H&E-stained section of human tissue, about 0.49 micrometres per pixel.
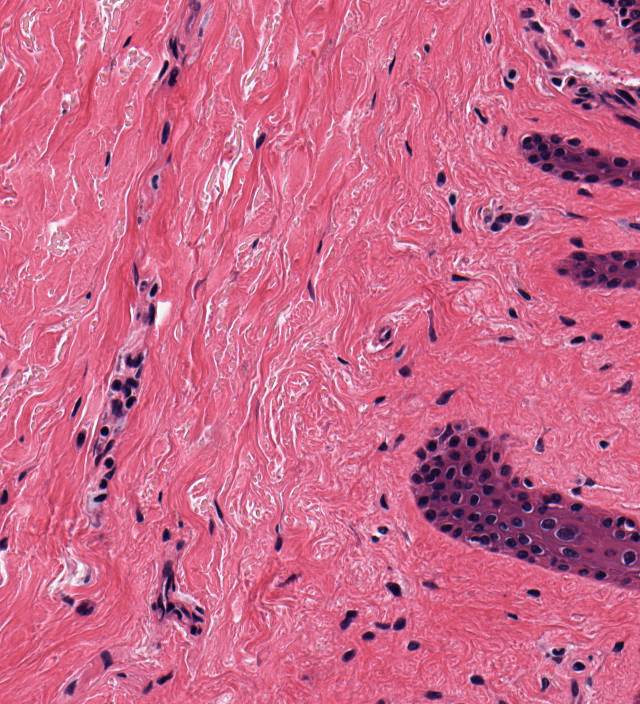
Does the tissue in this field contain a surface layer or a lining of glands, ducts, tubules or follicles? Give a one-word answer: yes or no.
Yes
